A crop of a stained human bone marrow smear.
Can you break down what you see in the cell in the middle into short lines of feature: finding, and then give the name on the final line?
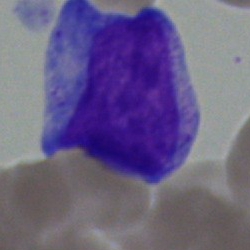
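Outline: angular, fairly straight edges and corners
Nucleus: large, filling most of the cell
Position: nucleus off-centre, toward the right
Cytoplasm: blue, a broad band mainly left of the nucleus
Cell: blast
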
